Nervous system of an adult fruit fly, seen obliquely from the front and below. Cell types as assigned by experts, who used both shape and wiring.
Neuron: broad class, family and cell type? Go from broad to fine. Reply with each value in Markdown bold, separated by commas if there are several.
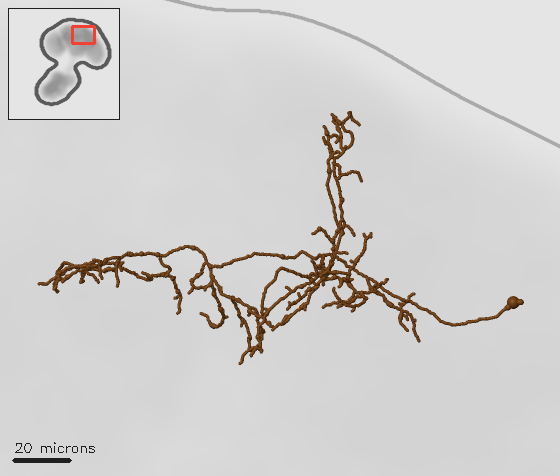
**central-brain intrinsic neuron**, **hemilineage AOTUv4_ventral**, **FB5V_b**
